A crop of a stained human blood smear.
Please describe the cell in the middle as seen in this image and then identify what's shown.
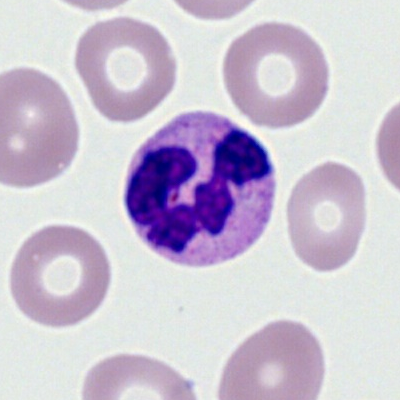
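The chromatin is dark purple and coarsely clumped, and no nucleoli are visible in the nucleus. Fine, small lilac granules are scattered through the cytoplasm, in which no vacuoles are seen. This cell is a segmented neutrophil.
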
